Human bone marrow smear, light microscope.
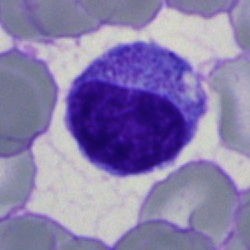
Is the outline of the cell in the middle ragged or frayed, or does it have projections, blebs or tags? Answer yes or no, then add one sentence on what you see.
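No. The cell has a round outline with a smooth edge.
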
